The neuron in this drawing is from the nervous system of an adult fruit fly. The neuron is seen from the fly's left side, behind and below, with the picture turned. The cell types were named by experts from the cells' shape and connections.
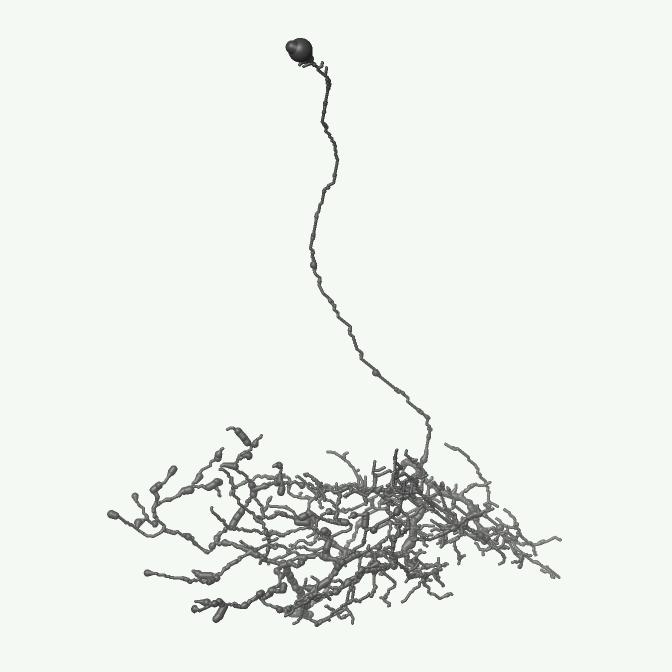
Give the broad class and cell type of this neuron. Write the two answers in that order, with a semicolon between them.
nerve-cord intrinsic neuron; INXXX140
